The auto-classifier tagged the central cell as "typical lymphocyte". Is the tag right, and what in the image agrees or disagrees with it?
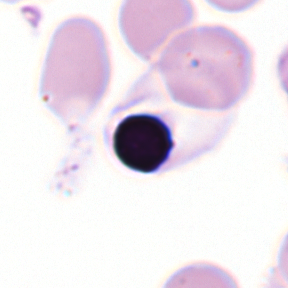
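Chromatin: uniformly dense, nearly black, no visible pattern.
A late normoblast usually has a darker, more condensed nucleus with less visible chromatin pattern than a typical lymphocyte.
Goes with normoblast. Cytoplasm colour: pale pinkish-lilac.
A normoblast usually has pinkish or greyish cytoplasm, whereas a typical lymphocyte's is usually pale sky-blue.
Goes with normoblast, against typical lymphocyte. Granules: none in the cytoplasm.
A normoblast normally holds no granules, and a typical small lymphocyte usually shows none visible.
Fits both. Nucleoli: none visible. Cytoplasm covers a larger area than the nucleus. Verdict: not typical lymphocyte; normoblast.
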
